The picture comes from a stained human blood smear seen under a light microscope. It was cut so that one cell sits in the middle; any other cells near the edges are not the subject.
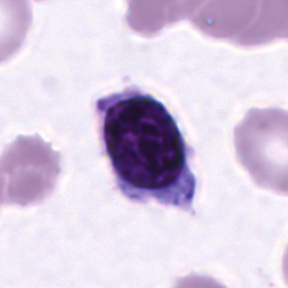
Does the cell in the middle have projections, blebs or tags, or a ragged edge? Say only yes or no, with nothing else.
Yes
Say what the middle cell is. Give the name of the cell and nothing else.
plasma cell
